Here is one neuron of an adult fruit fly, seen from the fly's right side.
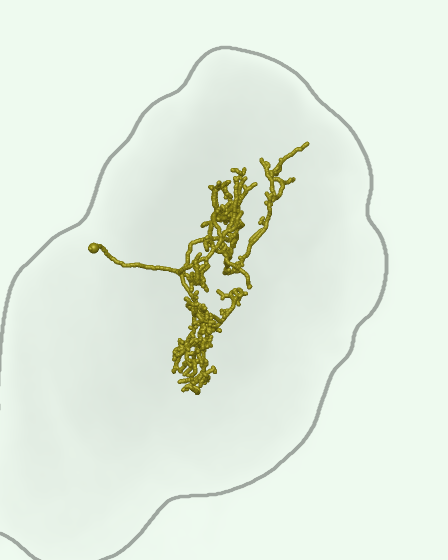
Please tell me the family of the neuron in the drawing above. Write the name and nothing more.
hemilineage DL2_ventral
